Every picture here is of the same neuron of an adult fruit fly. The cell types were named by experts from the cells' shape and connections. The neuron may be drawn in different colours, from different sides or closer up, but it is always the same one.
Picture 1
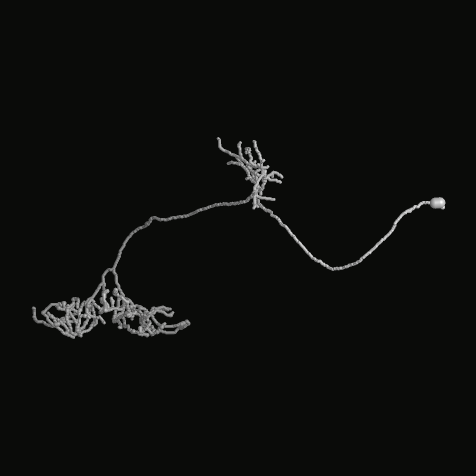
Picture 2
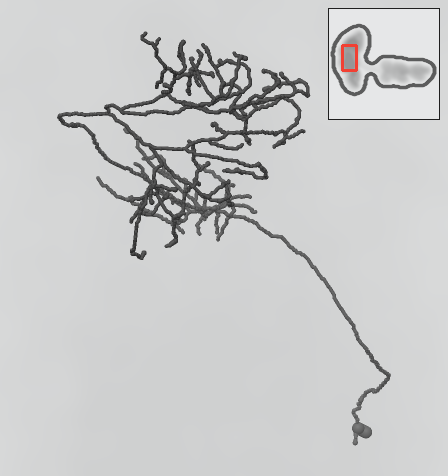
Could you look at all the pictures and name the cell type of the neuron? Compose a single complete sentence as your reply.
Cell type FB2F_d is what this neuron is.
